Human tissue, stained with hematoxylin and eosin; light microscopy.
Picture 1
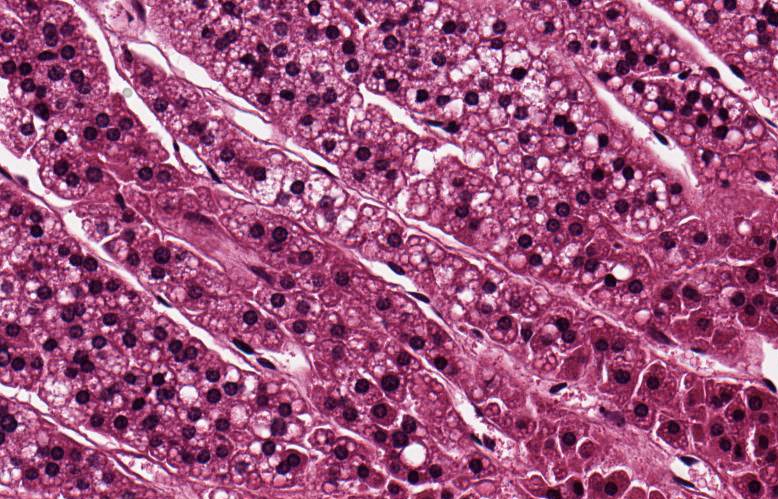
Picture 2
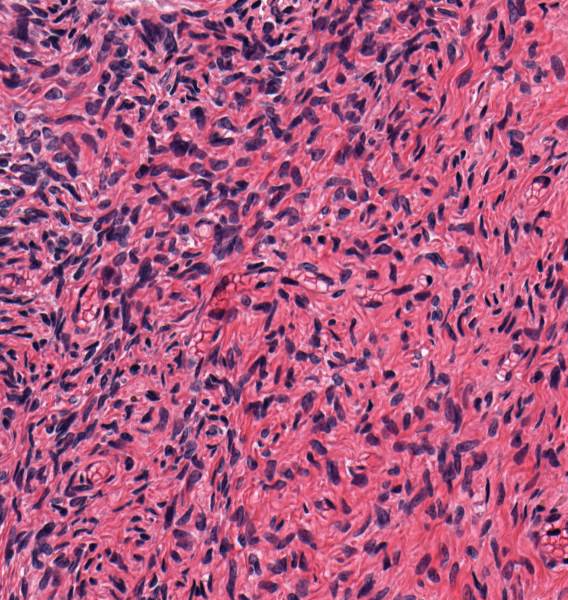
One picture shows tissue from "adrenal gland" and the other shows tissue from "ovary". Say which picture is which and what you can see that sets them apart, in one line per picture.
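Site of picture 1: adrenal gland. Each cell has a round, dark-staining nucleus lying roughly in the centre of the cell.
Site of picture 2: ovary. The nuclei are elongated, tapered and darkly stained, and many are slightly wavy or irregular.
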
